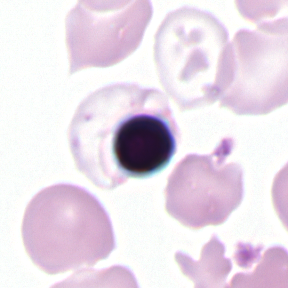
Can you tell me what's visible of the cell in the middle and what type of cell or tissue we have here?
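First, the nucleus sits off-centre, over toward the right side of the cell. Its chromatin is dense and almost black, and I can't make out any clear pattern in it. The cytoplasm takes up a larger area than the nucleus does. Between the two runs a narrow pale rim. So this is a normoblast.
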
